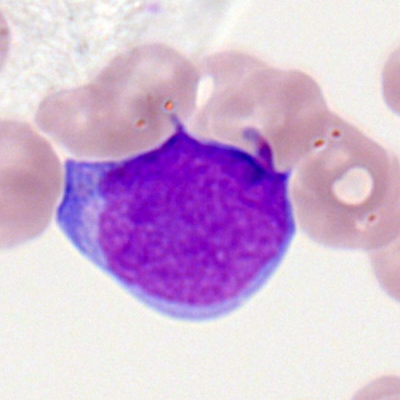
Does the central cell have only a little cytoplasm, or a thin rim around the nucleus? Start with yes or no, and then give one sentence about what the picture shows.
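Yes. The nucleus fills most of the cell.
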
